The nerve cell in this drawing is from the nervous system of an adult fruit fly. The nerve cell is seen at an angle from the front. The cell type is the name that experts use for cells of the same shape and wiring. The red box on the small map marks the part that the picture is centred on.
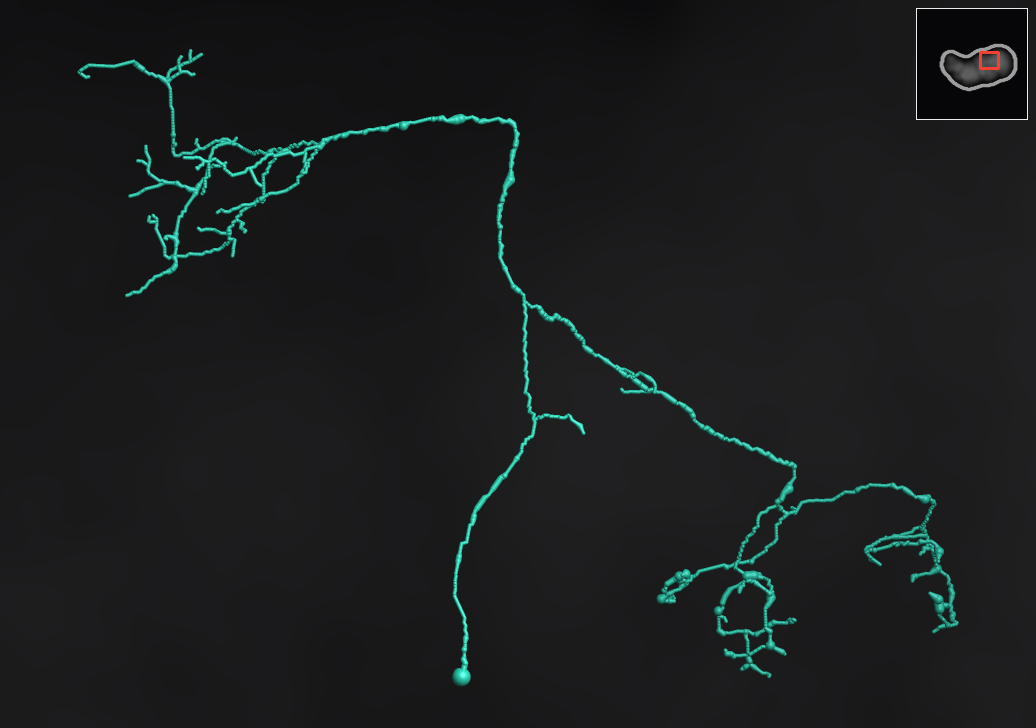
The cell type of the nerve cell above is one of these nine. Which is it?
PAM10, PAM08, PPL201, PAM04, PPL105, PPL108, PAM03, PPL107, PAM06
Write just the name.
PAM04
